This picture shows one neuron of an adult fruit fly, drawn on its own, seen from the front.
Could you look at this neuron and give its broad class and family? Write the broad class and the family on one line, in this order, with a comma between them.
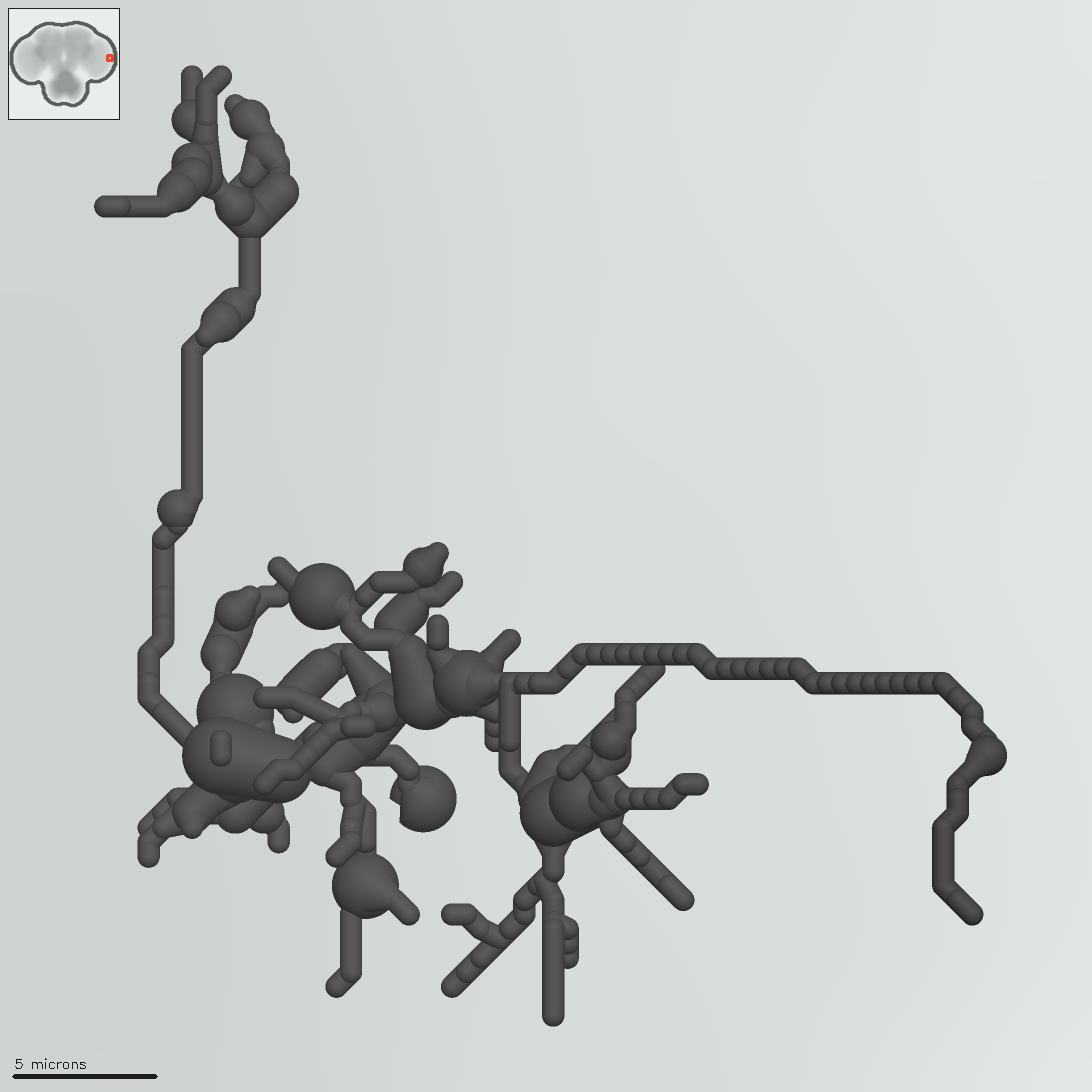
optic-lobe intrinsic neuron, Dm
